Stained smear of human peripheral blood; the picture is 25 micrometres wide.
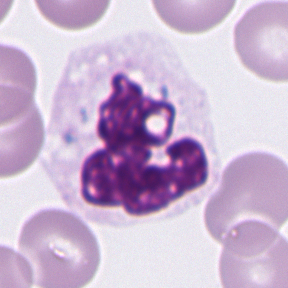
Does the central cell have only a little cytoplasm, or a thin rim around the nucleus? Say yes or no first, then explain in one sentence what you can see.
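No. The cytoplasm is abundant and very pale lilac.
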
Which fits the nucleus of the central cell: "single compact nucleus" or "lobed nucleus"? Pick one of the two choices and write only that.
Lobed nucleus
